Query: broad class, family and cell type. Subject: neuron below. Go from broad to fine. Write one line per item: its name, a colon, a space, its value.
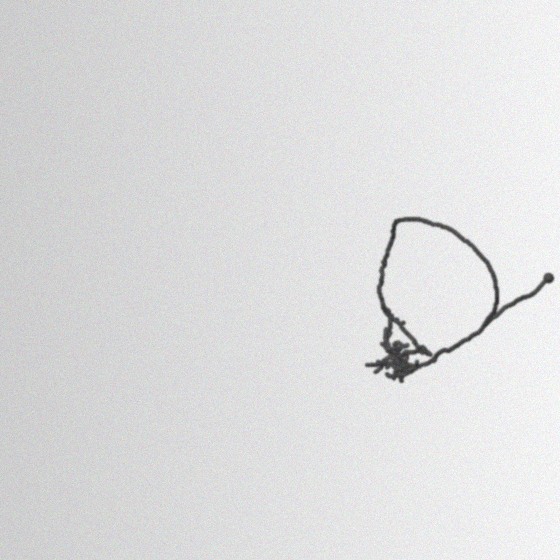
broad class: central-brain intrinsic neuron
family: hemilineage SLPa&l1_lateral
cell type: WED037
